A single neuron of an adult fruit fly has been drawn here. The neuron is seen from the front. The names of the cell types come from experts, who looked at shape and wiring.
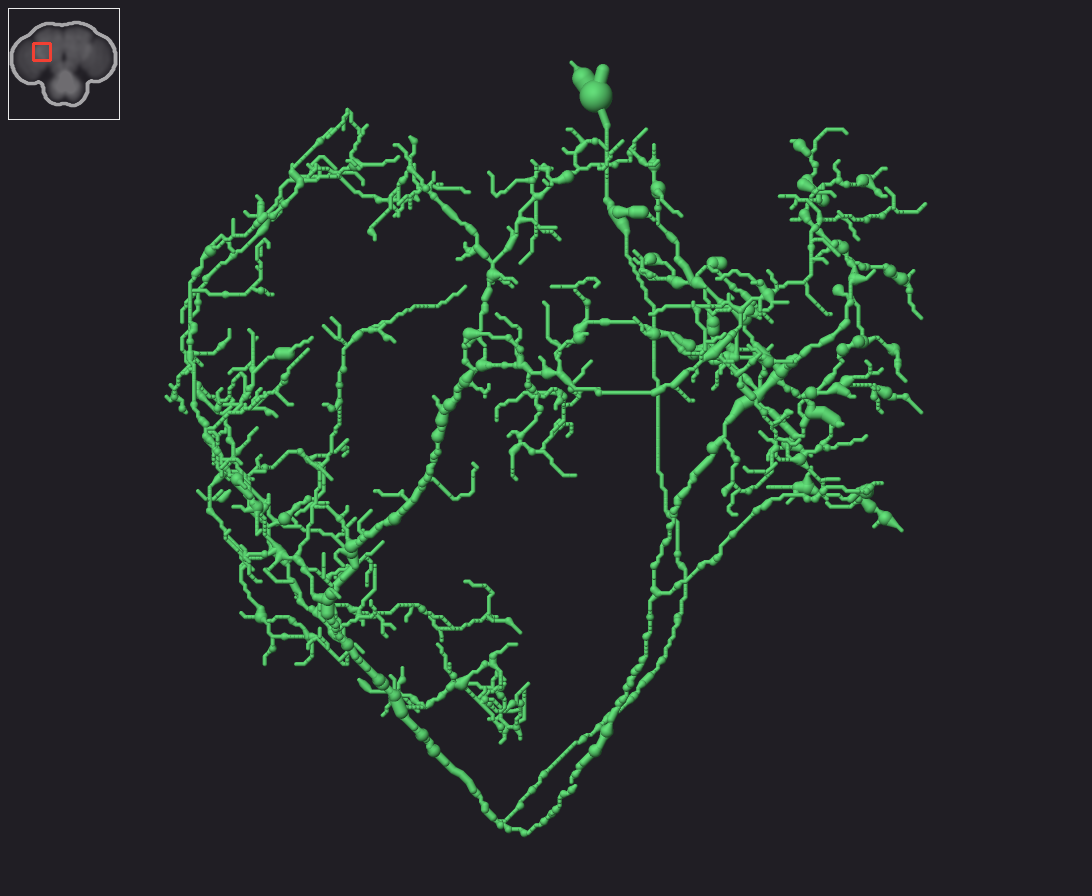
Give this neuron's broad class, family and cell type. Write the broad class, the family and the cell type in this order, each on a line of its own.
central-brain intrinsic neuron
hemilineage VLPp1
AVLP557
